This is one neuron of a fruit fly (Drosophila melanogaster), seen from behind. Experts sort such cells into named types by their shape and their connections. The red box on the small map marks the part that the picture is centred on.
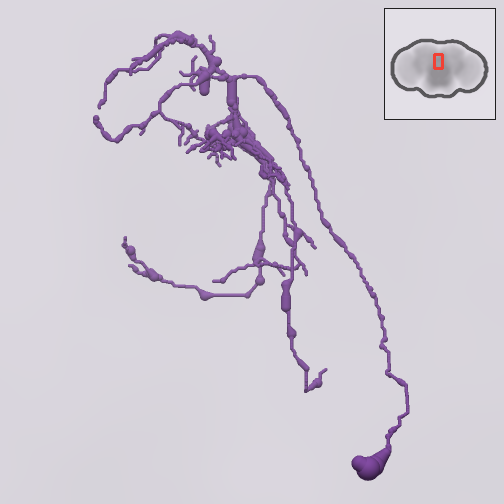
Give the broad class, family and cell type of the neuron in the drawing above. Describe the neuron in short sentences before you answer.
The cell body is at the lower right of the picture. The picture shows dozens of branch ends. Its broad class is nerve-cord intrinsic neuron. Its family is hemilineage 02A. The cell type is IN02A054.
